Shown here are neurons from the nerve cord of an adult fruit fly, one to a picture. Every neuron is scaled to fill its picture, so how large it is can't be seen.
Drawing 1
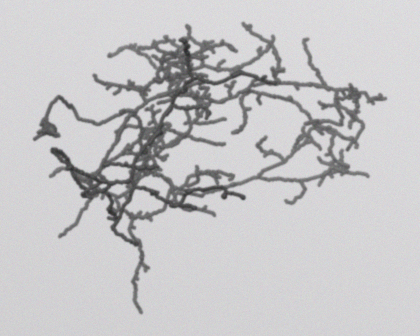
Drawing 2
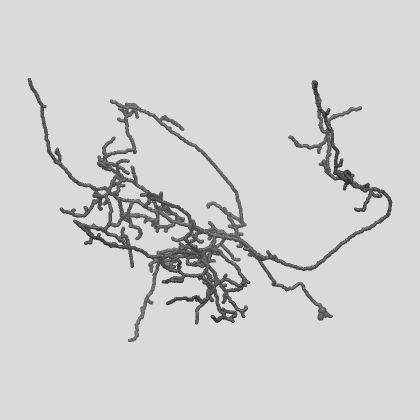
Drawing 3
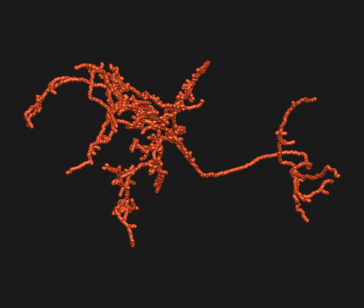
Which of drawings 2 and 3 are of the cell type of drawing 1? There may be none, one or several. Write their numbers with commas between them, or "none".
2, 3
